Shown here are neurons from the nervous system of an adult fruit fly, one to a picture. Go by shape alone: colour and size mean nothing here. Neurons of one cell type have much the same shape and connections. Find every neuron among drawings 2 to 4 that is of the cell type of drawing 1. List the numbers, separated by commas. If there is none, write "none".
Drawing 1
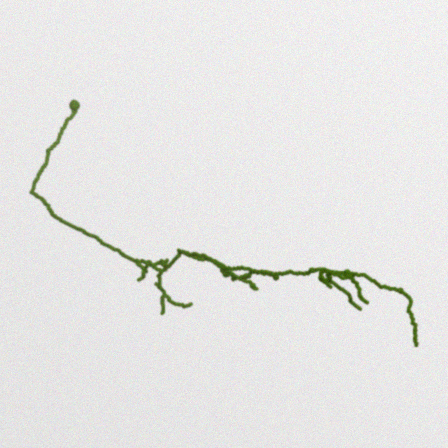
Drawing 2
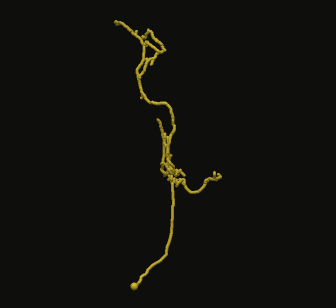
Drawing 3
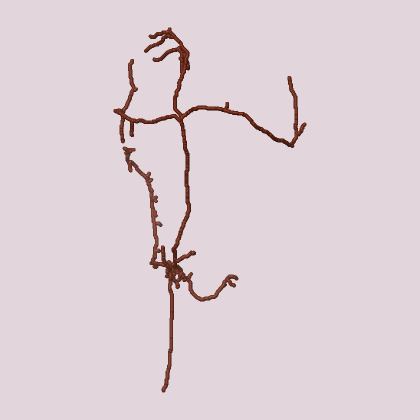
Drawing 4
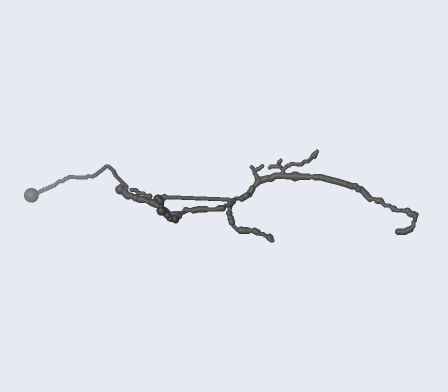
2, 3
